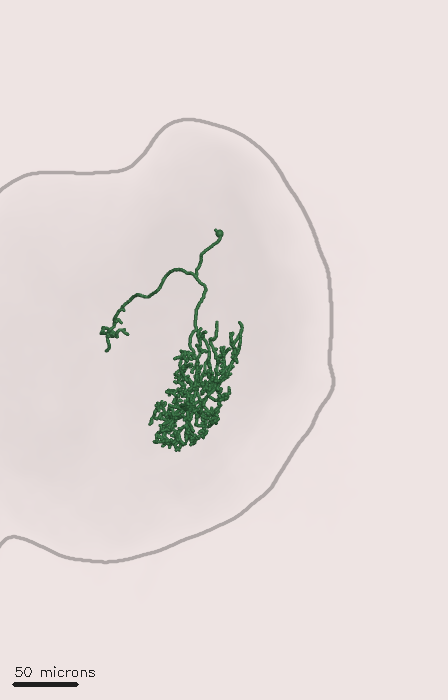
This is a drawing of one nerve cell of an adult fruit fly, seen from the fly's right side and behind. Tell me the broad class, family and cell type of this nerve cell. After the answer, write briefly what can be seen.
Its broad class is visual projection neuron. The family is hemilineage LHl4_posterior. The cell type is LC35a. From top to bottom in the picture it spans about 180 microns. In this view it is taller than it is wide.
